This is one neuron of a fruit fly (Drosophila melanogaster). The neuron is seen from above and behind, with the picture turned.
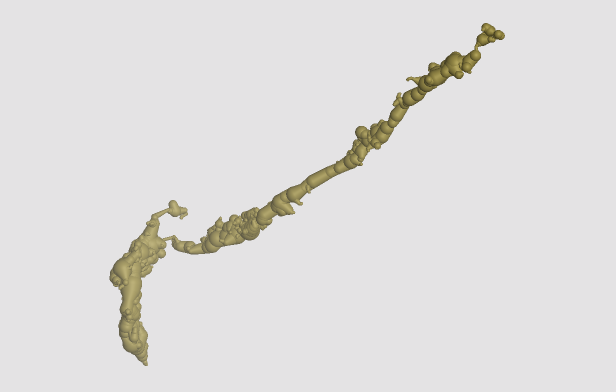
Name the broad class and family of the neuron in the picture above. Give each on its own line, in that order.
photoreceptor or other optic-lobe sensory neuron
class visual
